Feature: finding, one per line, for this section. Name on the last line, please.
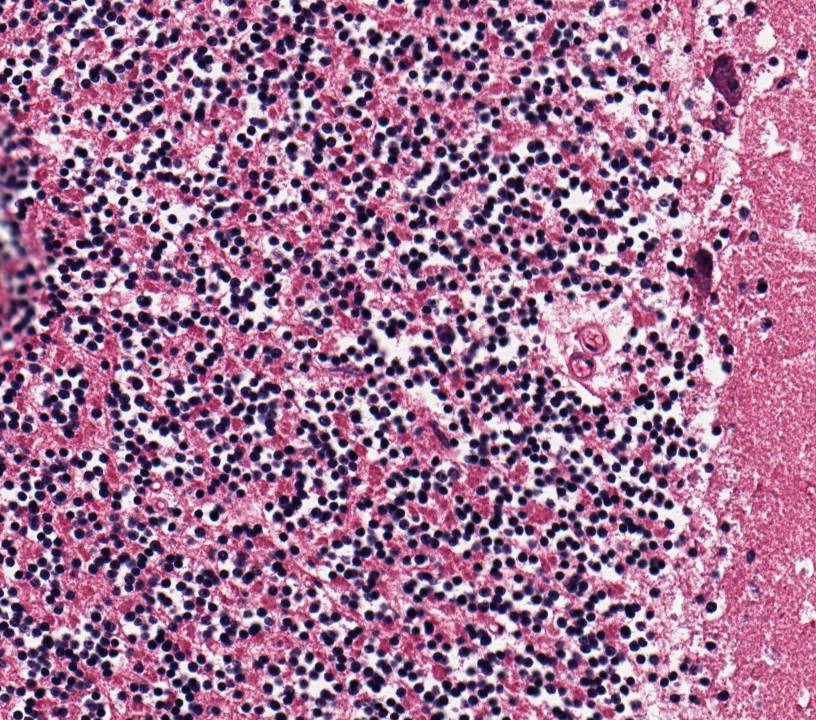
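Field: mostly a densely cellular layer of dark nuclei
Crowded cells: small, round, uniform dark nuclei; scarcely any cytoplasm
Right edge: pale pink, cell-poor layer
Right layer: fine granular texture, sparse scattered nuclei
Epithelium and glands: none
Name: cerebellum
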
